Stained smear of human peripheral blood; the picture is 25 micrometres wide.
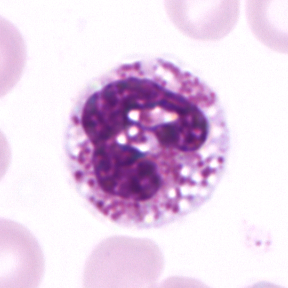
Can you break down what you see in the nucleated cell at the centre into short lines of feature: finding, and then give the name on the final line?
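Contour: round and smooth
Surface: no projections standing out
Chromatin: dense, dark purple
Nucleoli: none visible
Name: eosinophil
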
